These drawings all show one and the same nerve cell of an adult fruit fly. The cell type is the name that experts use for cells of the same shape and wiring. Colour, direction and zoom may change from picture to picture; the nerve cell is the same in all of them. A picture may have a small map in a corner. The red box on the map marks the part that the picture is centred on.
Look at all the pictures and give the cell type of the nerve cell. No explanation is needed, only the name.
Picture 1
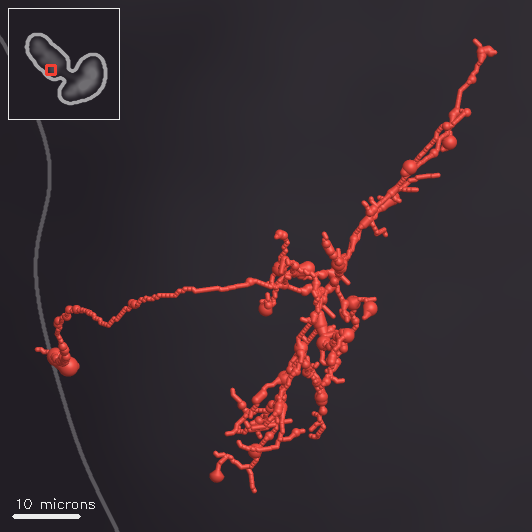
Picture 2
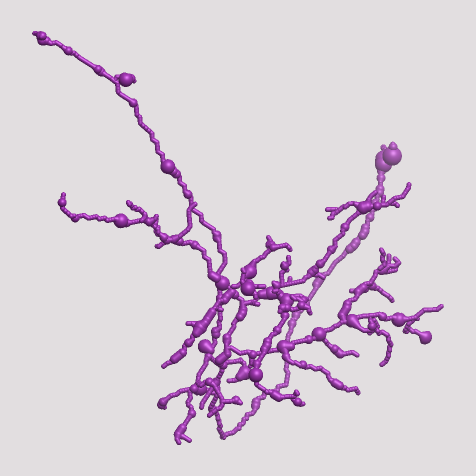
IN01B082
